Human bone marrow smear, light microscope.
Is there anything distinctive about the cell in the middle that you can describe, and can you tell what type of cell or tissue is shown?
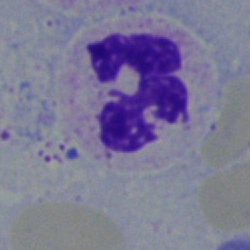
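Look at the nucleus: a curved, indented band shaped like the numeral 3, open toward the left, with dark purple, coarsely clumped chromatin. There's plenty of pale pinkish-lilac cytoplasm, and fine, faint pinkish granules are scattered through it. So that's a segmented neutrophil.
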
